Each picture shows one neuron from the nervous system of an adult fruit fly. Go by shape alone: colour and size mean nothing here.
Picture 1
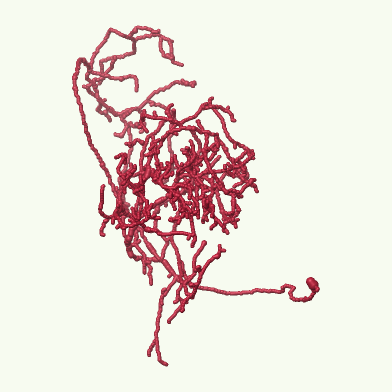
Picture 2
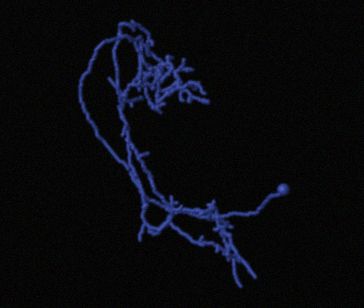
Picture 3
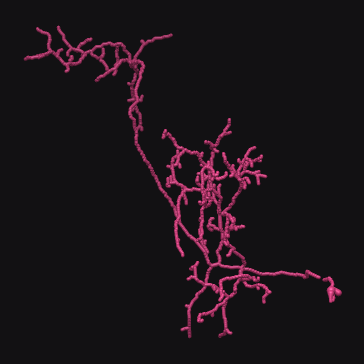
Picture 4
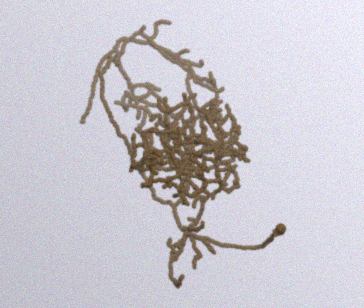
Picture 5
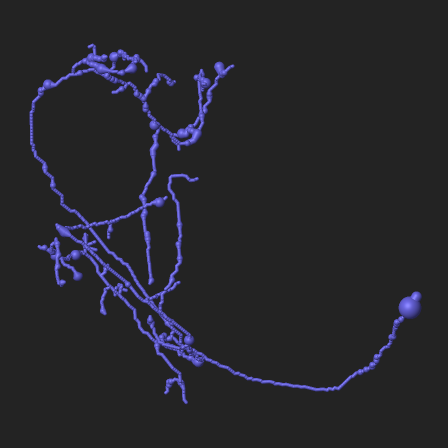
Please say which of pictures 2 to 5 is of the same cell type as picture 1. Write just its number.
4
